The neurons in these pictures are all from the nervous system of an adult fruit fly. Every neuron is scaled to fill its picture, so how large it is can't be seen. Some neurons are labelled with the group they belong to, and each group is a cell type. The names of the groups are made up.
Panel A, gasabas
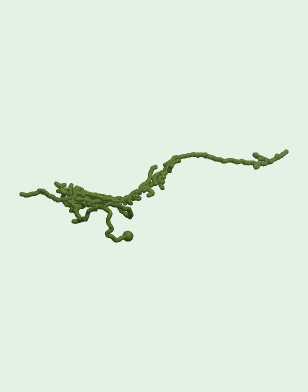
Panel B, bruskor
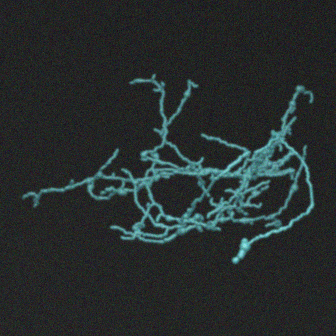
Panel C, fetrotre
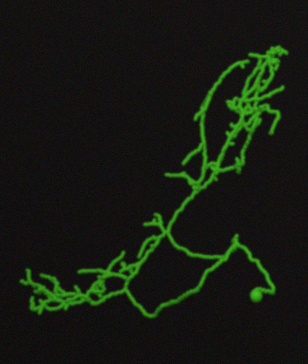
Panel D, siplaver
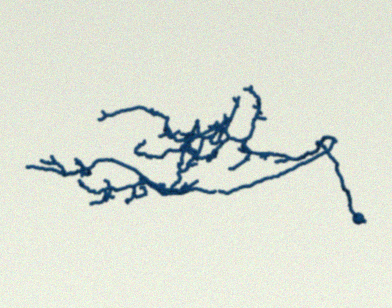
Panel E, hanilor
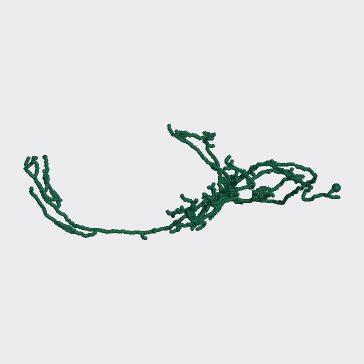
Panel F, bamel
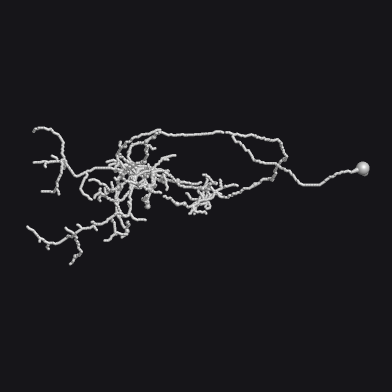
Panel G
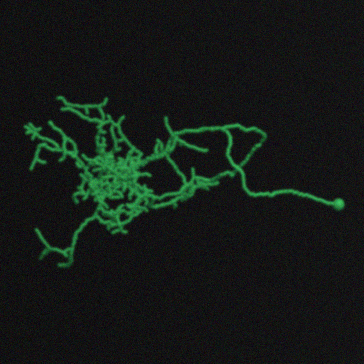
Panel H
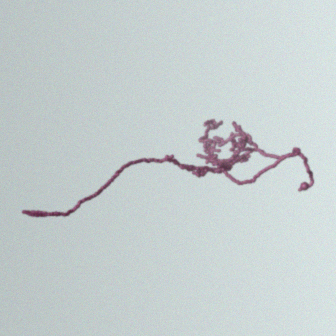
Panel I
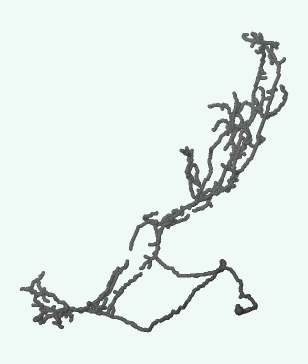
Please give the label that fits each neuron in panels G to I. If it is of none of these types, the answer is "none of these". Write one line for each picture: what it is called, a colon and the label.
G: bamel
H: gasabas
I: none of these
